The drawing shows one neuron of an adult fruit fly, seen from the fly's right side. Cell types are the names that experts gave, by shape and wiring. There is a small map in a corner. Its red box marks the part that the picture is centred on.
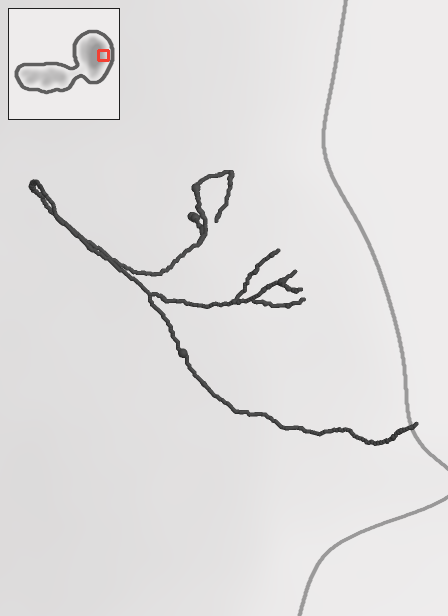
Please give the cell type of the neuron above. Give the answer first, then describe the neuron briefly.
The cell type is ORN_VM5d. It is a sensory neuron entering the brain. No cell body is drawn. It has a dozen or fewer branch ends.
